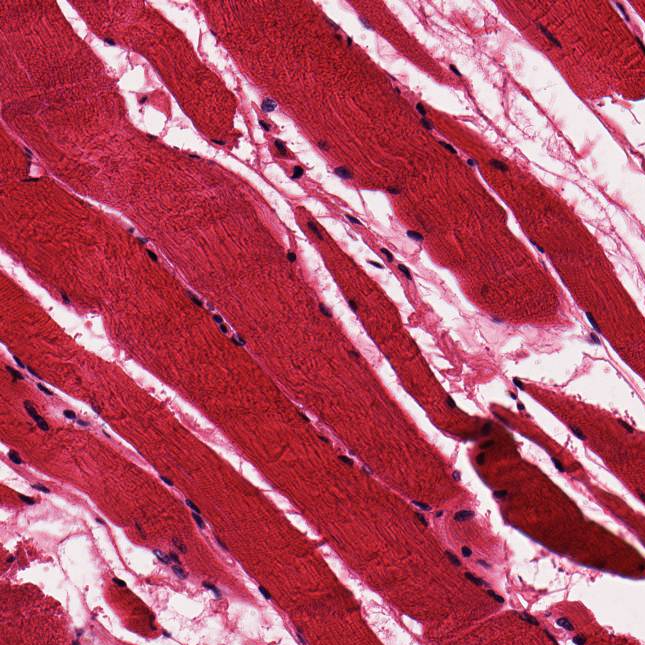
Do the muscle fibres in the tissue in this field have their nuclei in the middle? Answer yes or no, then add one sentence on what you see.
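No. The fibre nuclei are small, dark, elongated and lie at the edges of the fibres.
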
